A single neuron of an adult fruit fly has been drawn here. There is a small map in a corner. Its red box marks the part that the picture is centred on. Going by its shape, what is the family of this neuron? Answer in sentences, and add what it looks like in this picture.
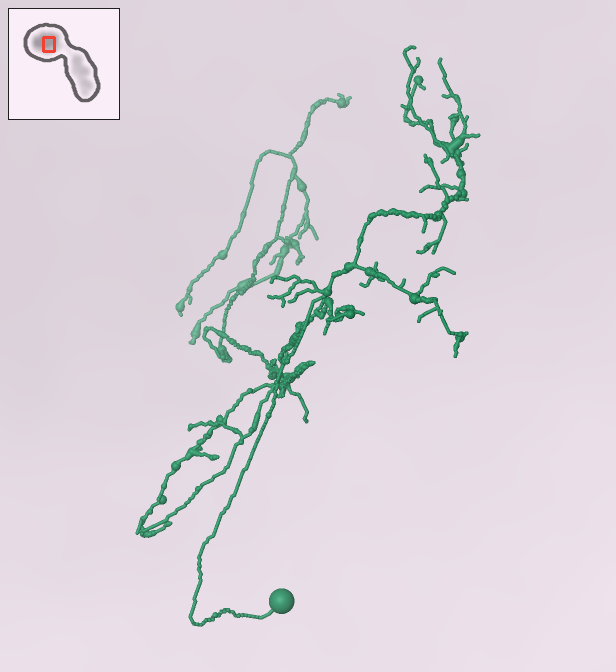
Its family is hemilineage DM6_ventral. Its broad class is central-brain intrinsic neuron. The cell body is at the bottom of the picture. The picture shows dozens of branch ends.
